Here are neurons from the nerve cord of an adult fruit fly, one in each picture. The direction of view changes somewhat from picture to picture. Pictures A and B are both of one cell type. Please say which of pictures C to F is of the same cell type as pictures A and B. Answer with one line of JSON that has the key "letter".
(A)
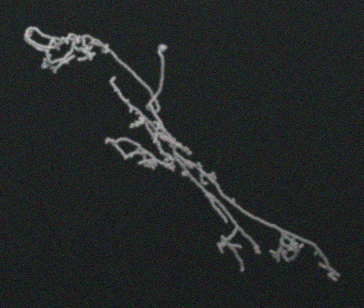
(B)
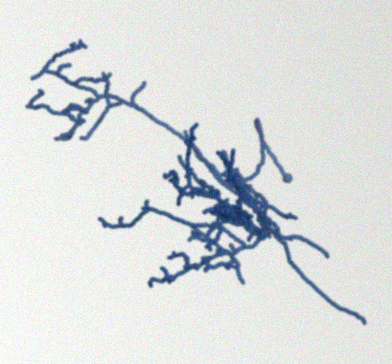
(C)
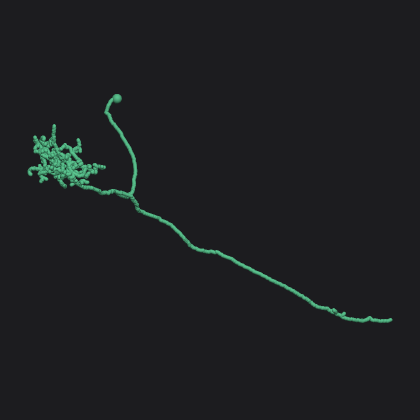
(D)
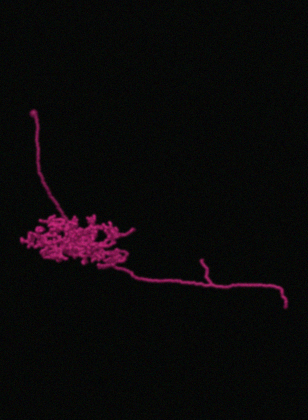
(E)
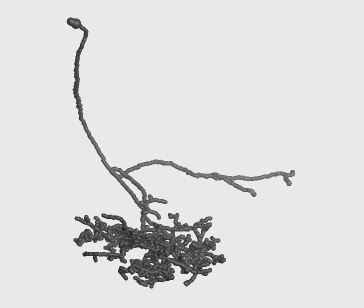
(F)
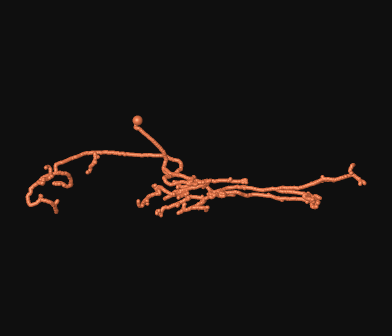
{"letter": "F"}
